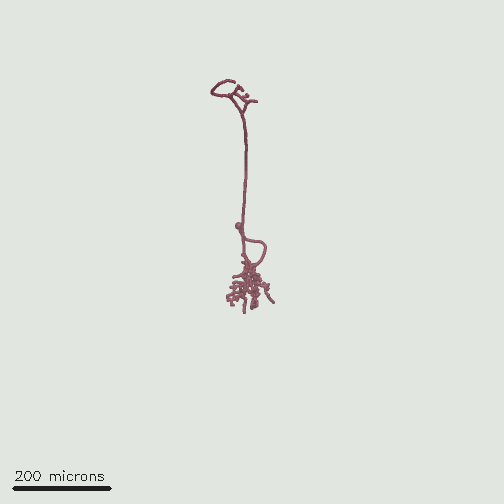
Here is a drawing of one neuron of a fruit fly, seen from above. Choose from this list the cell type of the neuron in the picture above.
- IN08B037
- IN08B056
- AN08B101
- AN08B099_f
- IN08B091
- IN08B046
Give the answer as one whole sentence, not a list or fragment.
The single neuron here is of type AN08B099_f.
